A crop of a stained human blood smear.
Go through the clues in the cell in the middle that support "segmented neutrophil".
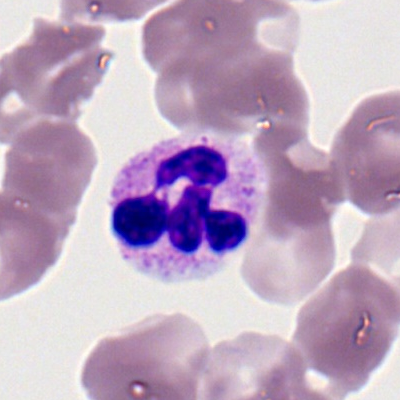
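Four separate lobes make up the nucleus here, and thin strands join them.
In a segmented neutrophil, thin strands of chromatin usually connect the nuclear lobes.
So those strands go with the name segmented neutrophil. Beyond that, I see pale pinkish-lilac cytoplasm, with fine violet-pink granules scattered throughout it.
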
